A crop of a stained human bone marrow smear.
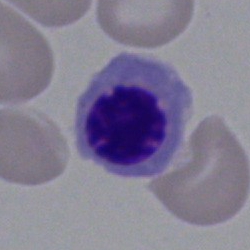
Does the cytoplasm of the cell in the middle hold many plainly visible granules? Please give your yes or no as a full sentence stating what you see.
No, no granules can be seen in the cytoplasm of this cell.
